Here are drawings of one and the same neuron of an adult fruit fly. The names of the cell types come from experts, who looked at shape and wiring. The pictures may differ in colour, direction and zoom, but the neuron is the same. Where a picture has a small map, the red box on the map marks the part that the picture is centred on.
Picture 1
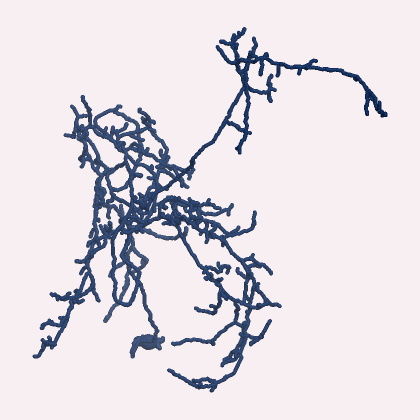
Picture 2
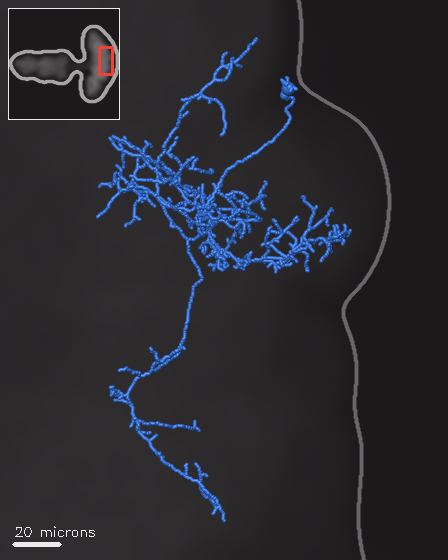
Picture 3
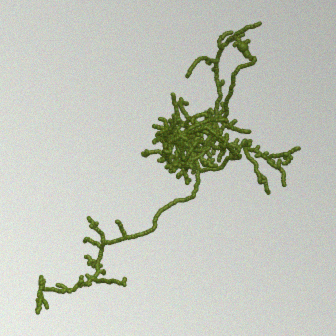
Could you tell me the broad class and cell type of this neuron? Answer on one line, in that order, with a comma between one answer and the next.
central-brain intrinsic neuron, SMP144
